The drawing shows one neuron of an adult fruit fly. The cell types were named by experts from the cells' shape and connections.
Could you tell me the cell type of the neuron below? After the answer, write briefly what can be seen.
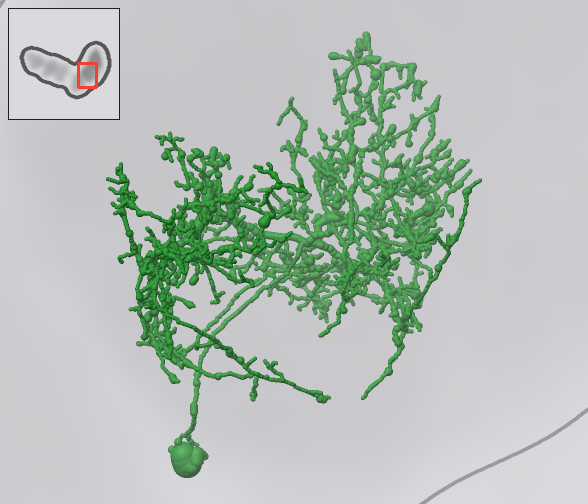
Its cell type is VES104. It is a central-brain intrinsic neuron. More than a hundred branch ends can be seen. As drawn here it is about as wide as it is tall.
